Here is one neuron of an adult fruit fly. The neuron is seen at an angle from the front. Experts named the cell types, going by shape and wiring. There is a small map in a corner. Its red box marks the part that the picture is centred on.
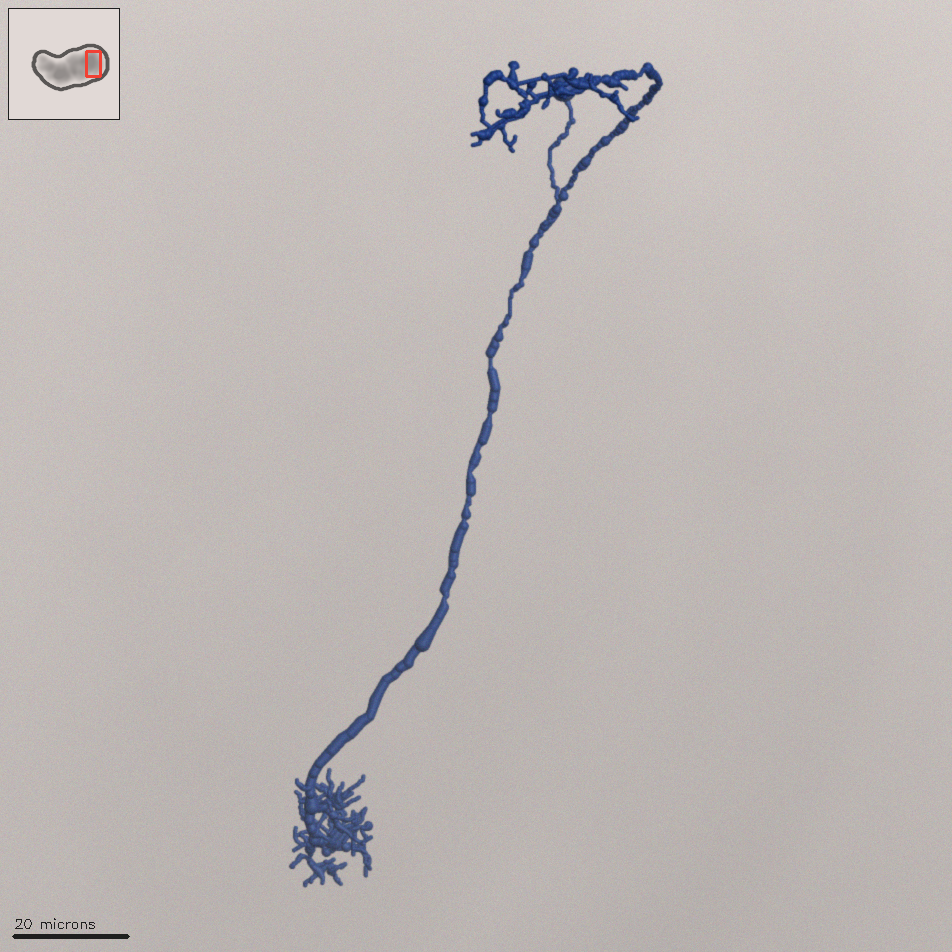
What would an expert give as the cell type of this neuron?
LC10a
